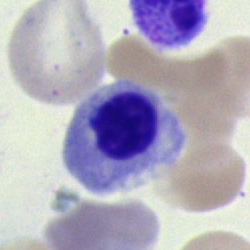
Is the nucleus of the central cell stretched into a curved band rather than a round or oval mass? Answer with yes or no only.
No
